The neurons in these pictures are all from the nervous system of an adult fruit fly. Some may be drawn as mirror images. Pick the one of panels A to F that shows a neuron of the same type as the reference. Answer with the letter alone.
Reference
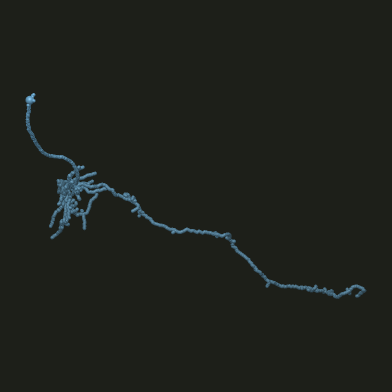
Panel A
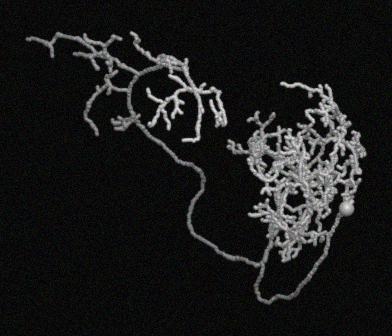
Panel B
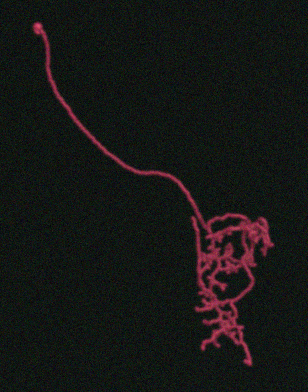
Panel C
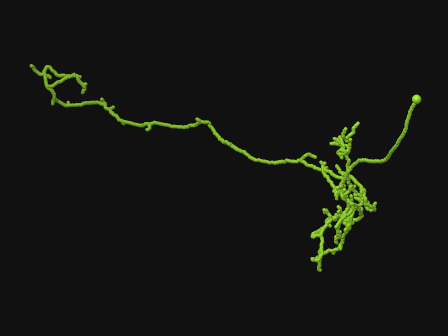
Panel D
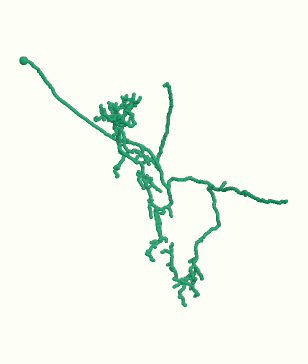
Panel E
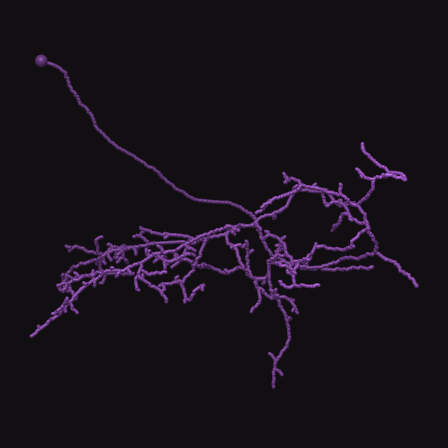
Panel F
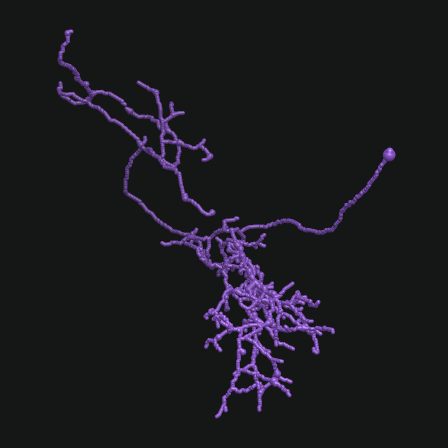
C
